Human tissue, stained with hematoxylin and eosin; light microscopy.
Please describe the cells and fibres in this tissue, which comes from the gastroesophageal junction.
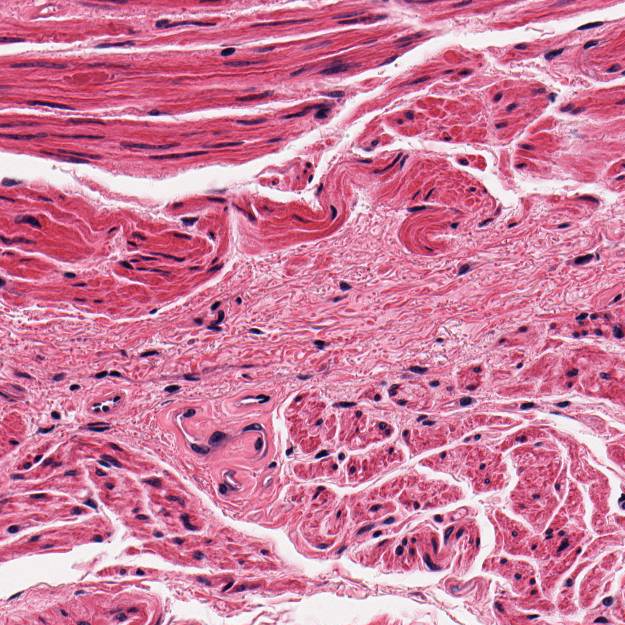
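What you've got here is smooth muscle in bundles, cut in different planes, with connective tissue separating them. Up top the bundles are cut lengthwise and run more or less horizontally. Across the middle there's a band of paler, loosely arranged collagenous connective tissue, with spindle-shaped nuclei scattered through it. And you won't find epithelium anywhere in the field.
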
